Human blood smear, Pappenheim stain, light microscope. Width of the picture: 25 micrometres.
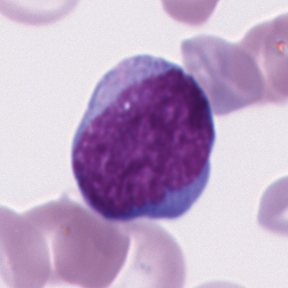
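Myeloblast, centre: the outline is smooth and roughly oval. The nucleus measures about 14 by 11 micrometres. Around it the cytoplasm forms a narrow rim, widest at the upper left. That cytoplasm is blue, deepest in tone toward the lower right, and I can make out no granules in it.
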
